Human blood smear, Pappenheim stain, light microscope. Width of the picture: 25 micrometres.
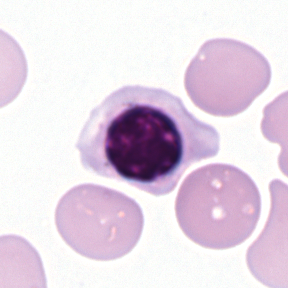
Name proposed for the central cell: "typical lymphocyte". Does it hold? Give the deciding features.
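Not quite: this cell is a normoblast rather than a typical lymphocyte. Look first at the cytoplasm, which is very pale, almost colourless, with just a faint greyish-lilac tint.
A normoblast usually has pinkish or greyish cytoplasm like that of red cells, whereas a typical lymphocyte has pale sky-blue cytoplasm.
Next, the nucleus: round in outline and about 7 micrometres across.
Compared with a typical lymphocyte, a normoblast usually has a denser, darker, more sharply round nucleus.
The chromatin here is dark purple and coarsely clumped, with small paler patches between the clumps. The cytoplasm rings the whole nucleus and bulges bluntly on the right, so the outline is irregular.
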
